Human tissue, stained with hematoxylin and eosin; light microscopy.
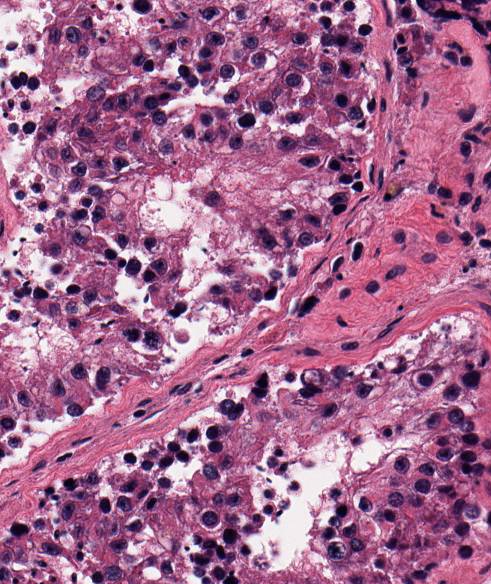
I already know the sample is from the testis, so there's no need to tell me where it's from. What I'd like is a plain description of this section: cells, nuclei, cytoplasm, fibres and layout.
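You've got a band of pink fibrous tissue running diagonally from lower left to upper right, splitting the field into two cellular areas. Inside the band, the collagen fibres and the elongated spindle-shaped nuclei all run parallel to its length. Out in the cellular areas, the larger cells have round nuclei and pale to clear cytoplasm. Some of those larger round nuclei show a visible nucleolus.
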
